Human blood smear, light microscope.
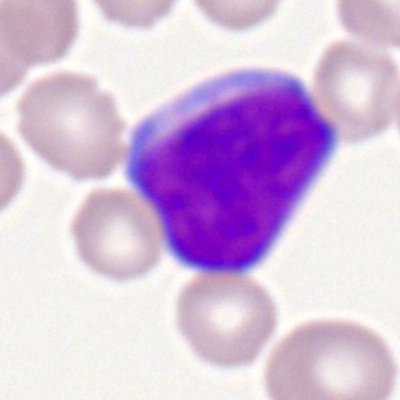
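Myeloblast, the central cell of a stained human blood smear under the light microscope. A single unlobed nuclear mass occupies most of the cell. Cytoplasm is limited to a thin rim, most visible along the upper left edge of the cell.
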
